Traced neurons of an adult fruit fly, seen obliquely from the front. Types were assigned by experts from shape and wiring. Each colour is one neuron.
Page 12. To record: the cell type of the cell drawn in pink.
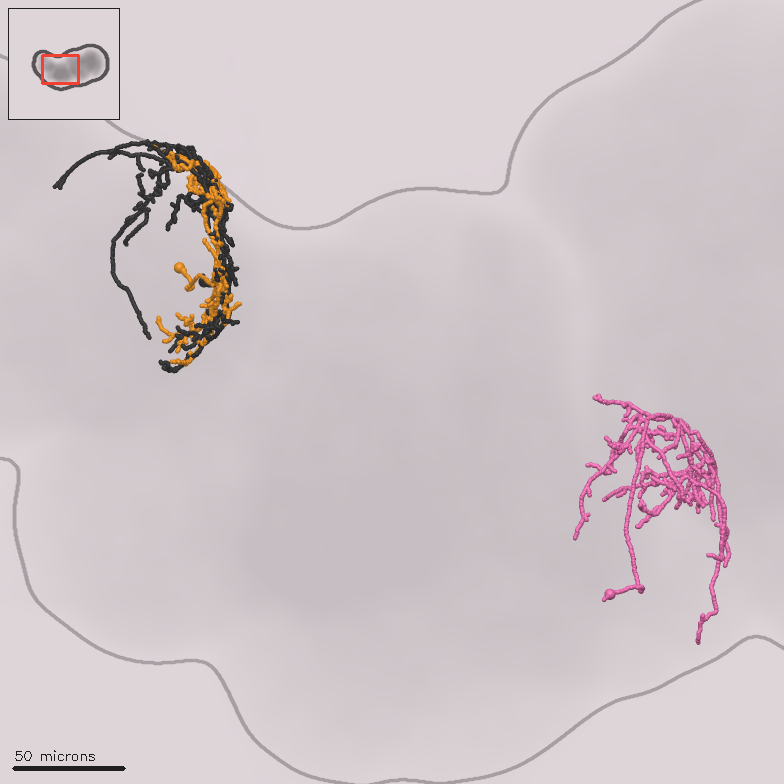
IN08A026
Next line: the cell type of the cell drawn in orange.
IN08A043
